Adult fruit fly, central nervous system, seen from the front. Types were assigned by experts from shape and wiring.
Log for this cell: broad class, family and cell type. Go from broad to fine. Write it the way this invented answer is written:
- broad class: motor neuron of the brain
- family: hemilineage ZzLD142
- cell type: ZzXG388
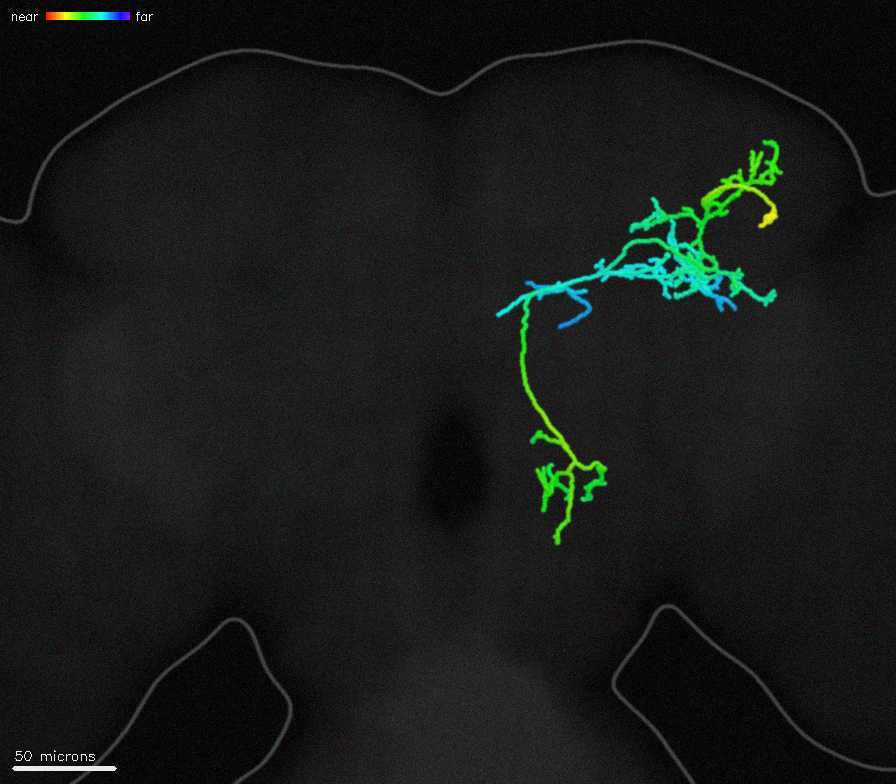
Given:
- broad class: central-brain intrinsic neuron
- family: hemilineage VLPd1
- cell type: AVLP043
